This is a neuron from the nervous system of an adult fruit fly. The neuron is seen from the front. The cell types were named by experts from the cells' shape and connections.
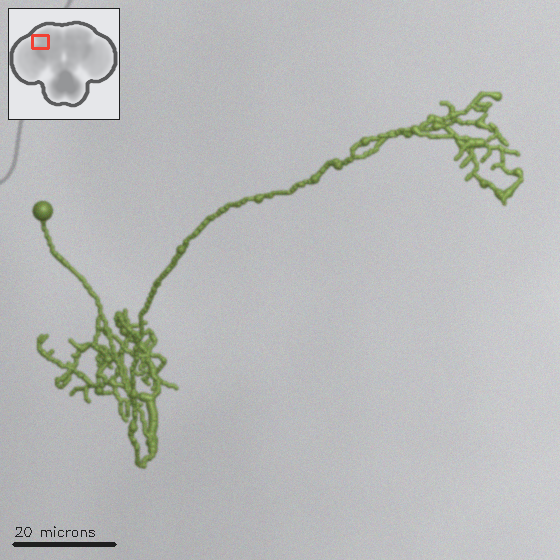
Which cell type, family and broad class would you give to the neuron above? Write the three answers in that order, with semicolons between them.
LC10a; hemilineage VPNd2; visual projection neuron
